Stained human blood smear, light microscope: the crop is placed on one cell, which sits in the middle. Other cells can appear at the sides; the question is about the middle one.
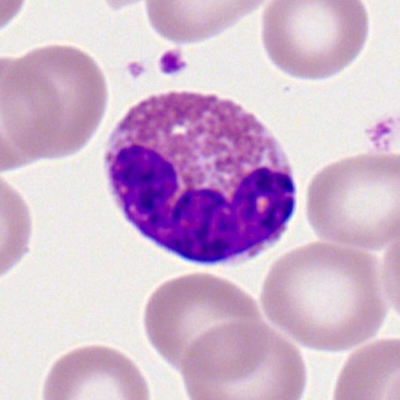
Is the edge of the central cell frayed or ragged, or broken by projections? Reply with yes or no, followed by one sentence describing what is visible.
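No. The cell has a smooth, oval outline.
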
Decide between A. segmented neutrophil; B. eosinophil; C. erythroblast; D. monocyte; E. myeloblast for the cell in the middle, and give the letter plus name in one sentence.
The cell in the middle is an eosinophil, so option B is correct.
